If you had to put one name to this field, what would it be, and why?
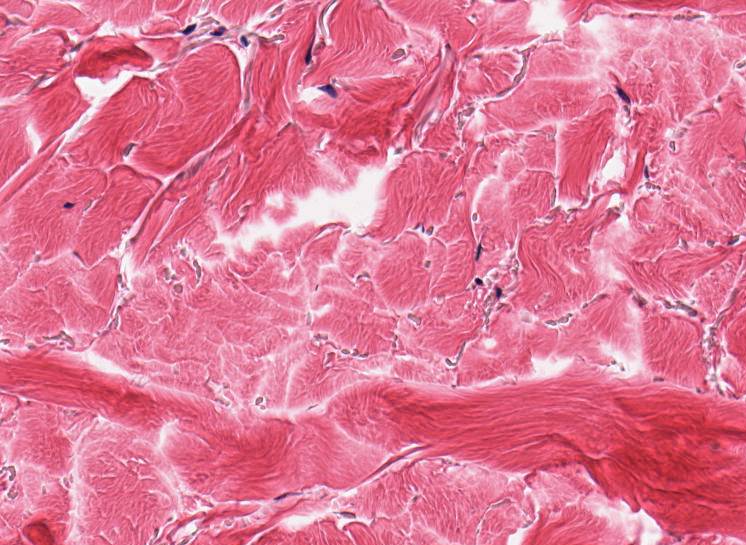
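First the name: dermis. Most of the field is closely packed muscle fibres cut across or obliquely, so their profiles are irregular polygons. Their nuclei are few, small and dark, sitting at the fibre edges or between fibres rather than centrally. Only thin, pale strands of connective tissue part one fibre from the next, and I see no fat cells anywhere.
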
